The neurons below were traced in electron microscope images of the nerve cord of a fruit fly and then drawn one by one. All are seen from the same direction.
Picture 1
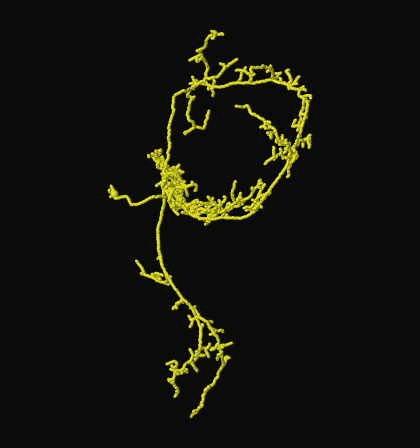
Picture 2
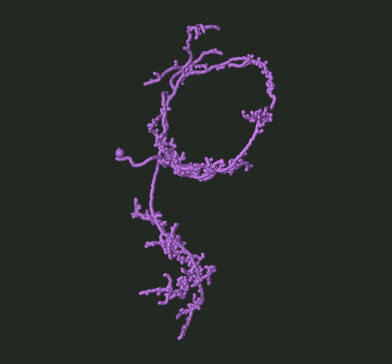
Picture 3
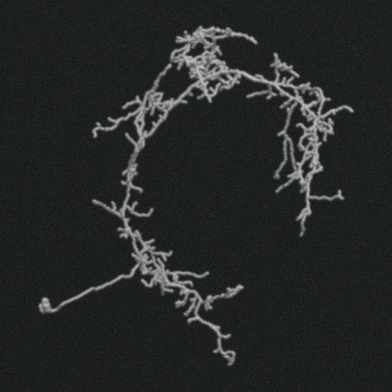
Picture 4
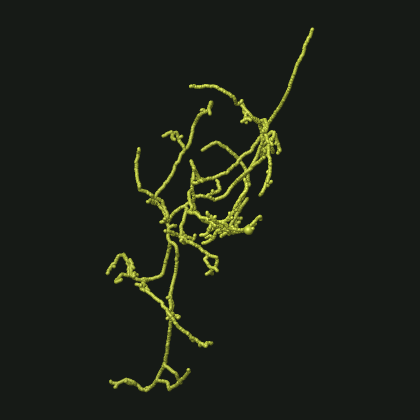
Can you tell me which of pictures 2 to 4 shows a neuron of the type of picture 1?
Picture 2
